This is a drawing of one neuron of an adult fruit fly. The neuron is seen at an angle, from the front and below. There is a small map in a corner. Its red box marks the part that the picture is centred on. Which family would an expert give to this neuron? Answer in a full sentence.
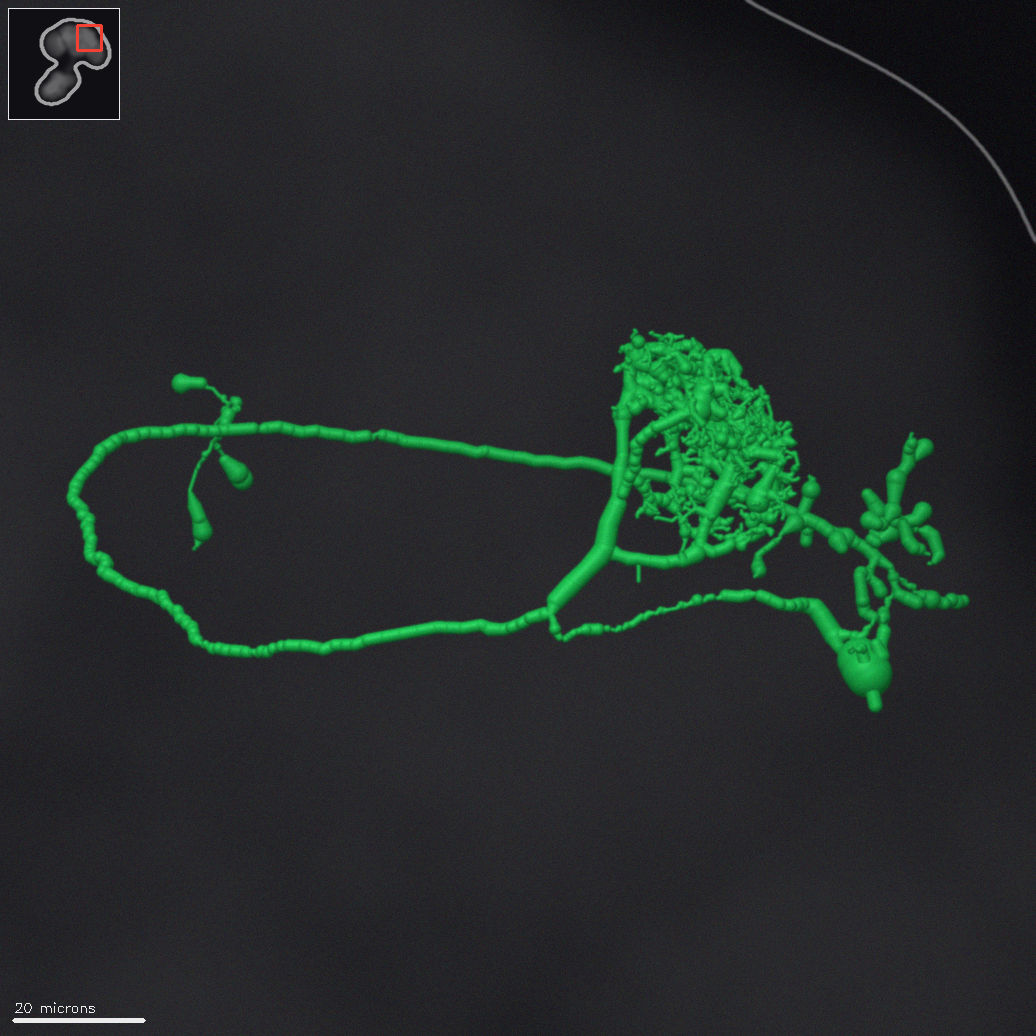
The family is hemilineage ALl1_ventral.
